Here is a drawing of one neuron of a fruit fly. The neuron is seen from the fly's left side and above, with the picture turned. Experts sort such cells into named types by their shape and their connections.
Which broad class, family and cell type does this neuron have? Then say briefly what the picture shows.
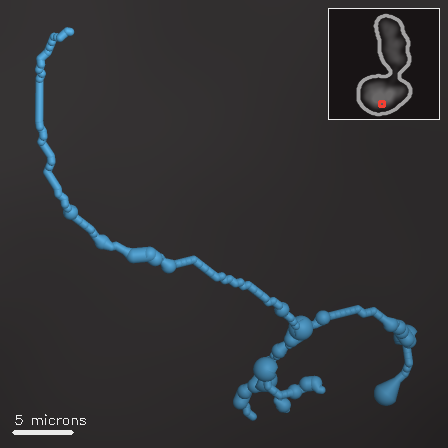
It is a sensory neuron entering the brain. The name of its family is class olfactory. The cell type is ORN_DM5. No cell body is drawn. From top to bottom in the picture it spans about 35 microns. It has a dozen or fewer branch ends.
